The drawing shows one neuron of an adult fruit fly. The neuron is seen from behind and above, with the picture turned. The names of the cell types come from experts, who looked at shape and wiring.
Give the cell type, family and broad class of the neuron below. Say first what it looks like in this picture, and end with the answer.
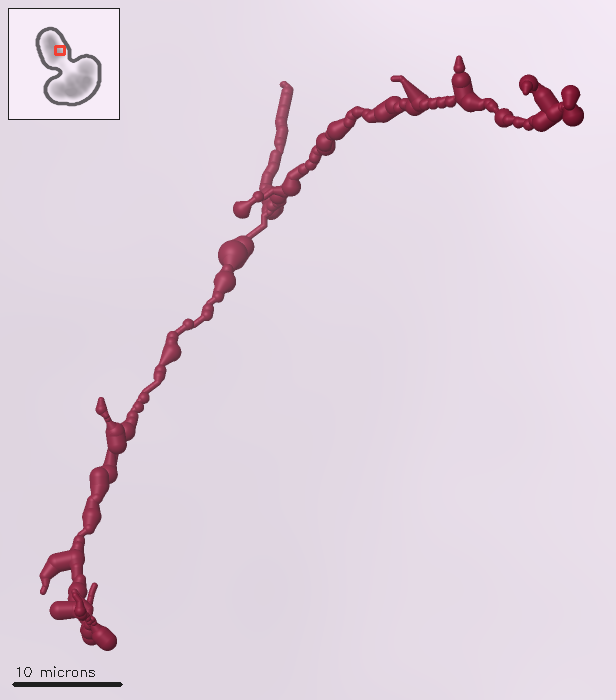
It lies in the nerve cord. The drawing shows no cell body. From top to bottom in the picture it spans about 55 microns. Its cell type is SNpp39. Its family is called class mechanosensory proprioceptive. This is a sensory neuron entering the nerve cord.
